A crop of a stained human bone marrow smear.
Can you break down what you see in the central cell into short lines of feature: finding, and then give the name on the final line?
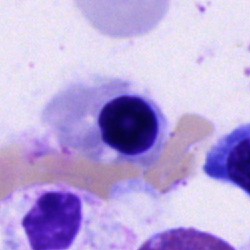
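Nucleus position: off-centre, toward the right side
Chromatin: dense, staining deep purple
Nucleolus: none visible
Outline: irregular, not smoothly round
Name: erythroblast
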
